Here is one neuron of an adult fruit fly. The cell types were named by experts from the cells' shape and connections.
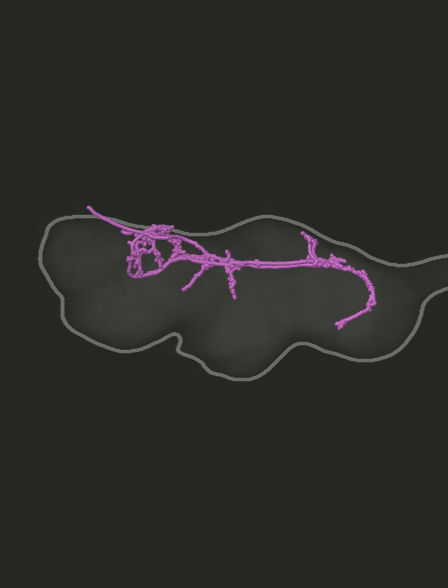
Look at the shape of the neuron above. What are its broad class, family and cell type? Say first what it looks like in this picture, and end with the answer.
In this view it is wider than it is tall. Its broad class is motor neuron of the nerve cord. The family is MNad. Its cell type is MNad21.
